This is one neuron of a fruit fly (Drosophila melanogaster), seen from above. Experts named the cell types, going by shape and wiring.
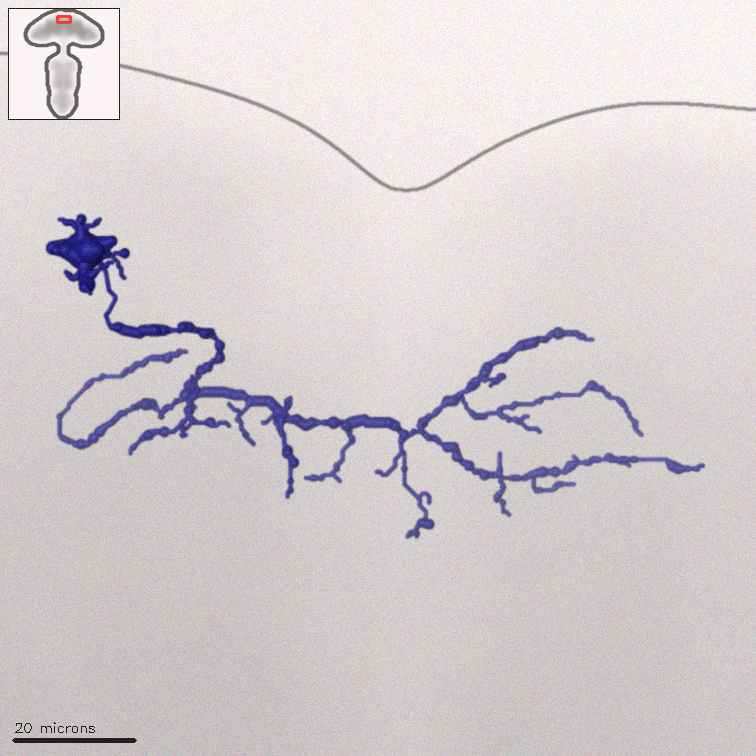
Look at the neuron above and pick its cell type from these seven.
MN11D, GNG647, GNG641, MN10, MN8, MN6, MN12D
MN10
